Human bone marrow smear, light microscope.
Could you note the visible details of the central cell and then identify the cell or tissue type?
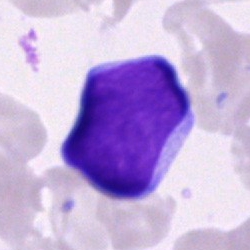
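Look how angular that outline is, with several straight edges and corners. The nucleus takes up nearly all of the cell, and its chromatin is deep purple and dense right through. I can't make out any granules in the cytoplasm. It's a blast.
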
